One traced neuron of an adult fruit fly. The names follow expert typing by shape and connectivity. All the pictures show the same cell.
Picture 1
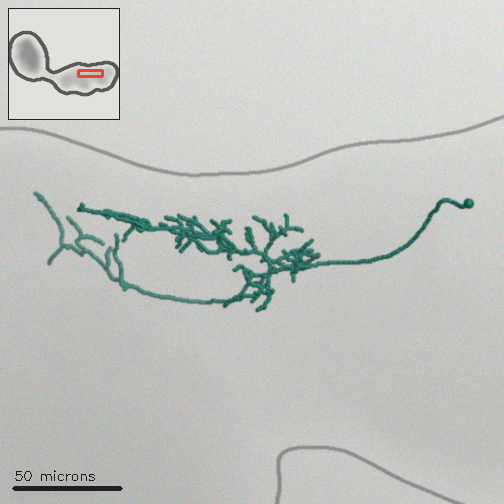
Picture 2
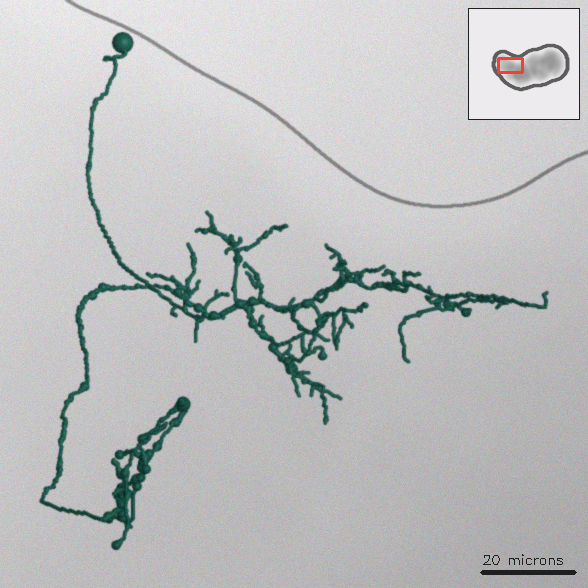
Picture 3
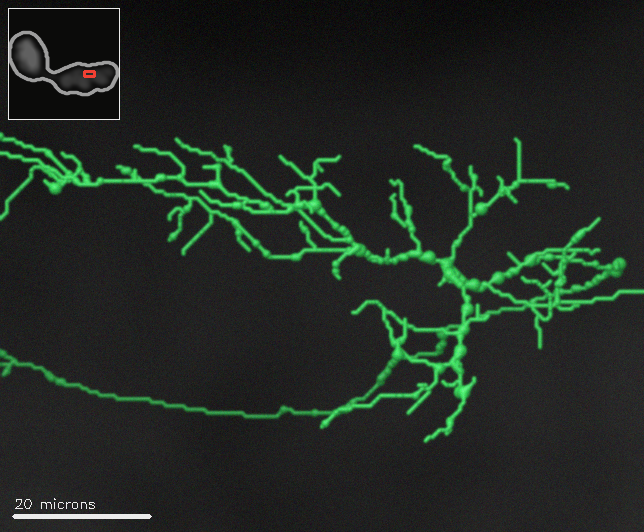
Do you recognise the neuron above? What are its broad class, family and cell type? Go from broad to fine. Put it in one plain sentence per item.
A nerve-cord intrinsic neuron of hemilineage 07B, type IN07B083_b.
